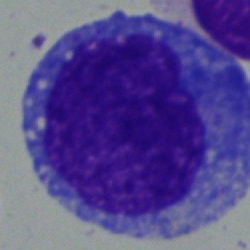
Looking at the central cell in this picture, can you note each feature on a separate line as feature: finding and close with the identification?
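Outline: round
Nucleus: off-centre, toward the upper left
Cytoplasm: no distinct granules seen
Edge: slightly bumpy rather than smooth
Answer: promyelocyte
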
